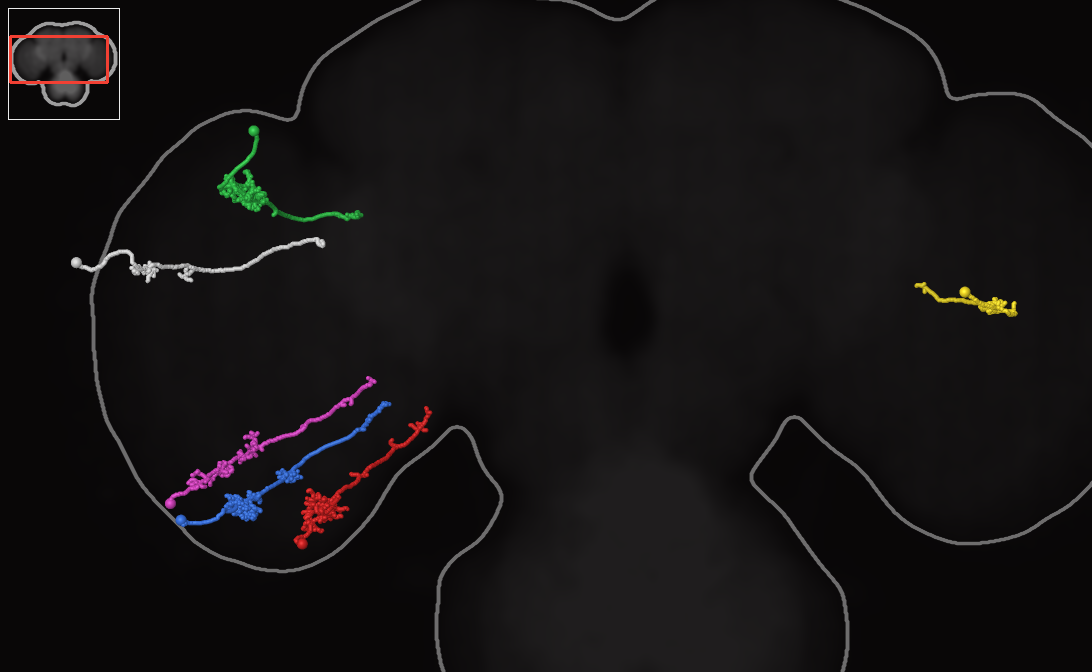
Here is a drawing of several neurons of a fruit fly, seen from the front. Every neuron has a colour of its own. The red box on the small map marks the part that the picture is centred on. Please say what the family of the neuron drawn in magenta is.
Tm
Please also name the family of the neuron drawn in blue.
Tm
